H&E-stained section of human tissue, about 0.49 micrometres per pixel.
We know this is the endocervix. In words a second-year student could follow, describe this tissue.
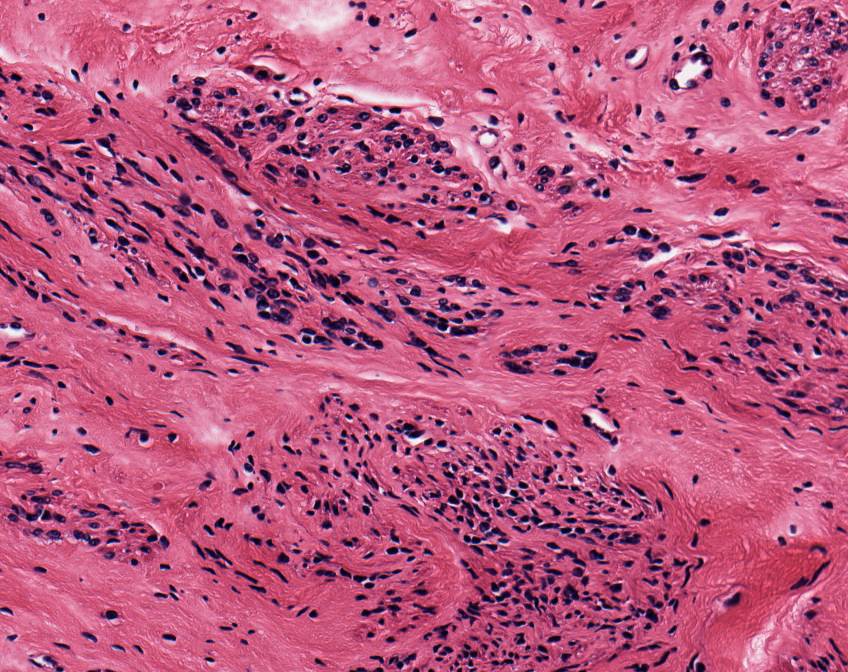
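Pattern: bands of spindle cells run roughly horizontally across the field, separated by broad collagenous stroma. Nuclei: elongated and dark-staining, many tapered or slightly wavy. Cytoplasm: scant, blending indistinctly into the surrounding pink stroma. Crowding: the densest cluster, with darker oval to round nuclei, lies in the lower centre.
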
